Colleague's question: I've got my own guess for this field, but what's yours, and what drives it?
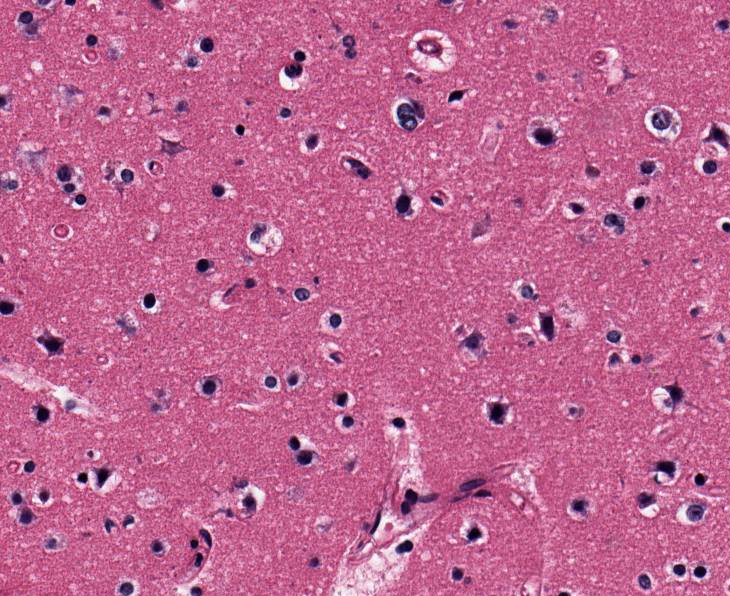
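It's cerebral cortex, mostly a finely granular pink matrix with cells scattered singly through it and no organised units.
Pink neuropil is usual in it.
A few larger cells, scattered across the field, have angular outlines and purplish cytoplasm drawn out into points.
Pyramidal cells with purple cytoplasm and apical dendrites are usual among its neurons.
There's no epithelium, gland, tubule or follicle anywhere in the field, and the cells spread fairly evenly without dense clustering.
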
